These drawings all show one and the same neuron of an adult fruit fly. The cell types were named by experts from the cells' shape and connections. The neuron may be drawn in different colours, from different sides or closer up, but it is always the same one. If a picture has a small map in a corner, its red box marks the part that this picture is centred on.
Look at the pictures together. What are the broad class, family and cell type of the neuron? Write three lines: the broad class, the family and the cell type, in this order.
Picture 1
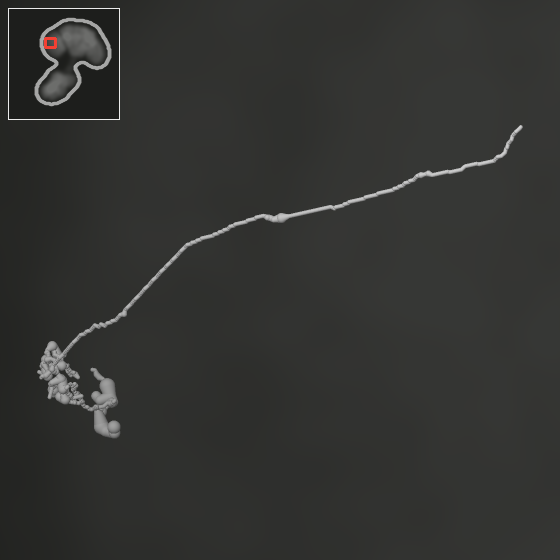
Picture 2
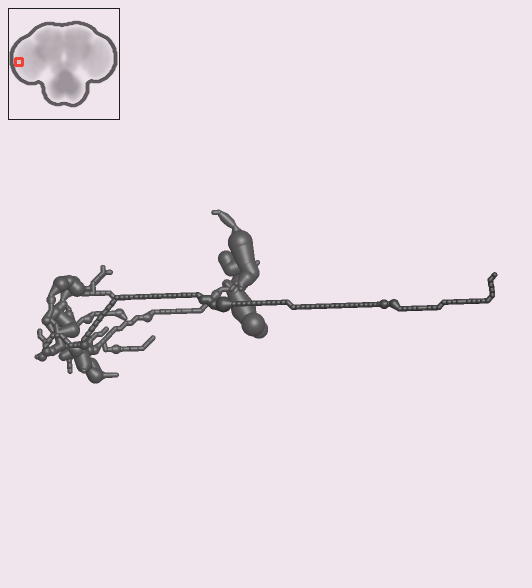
optic-lobe intrinsic neuron
L
L5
